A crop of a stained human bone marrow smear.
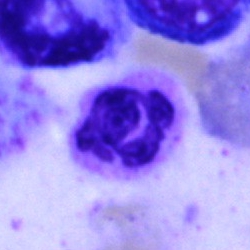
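Segmented neutrophil in a stained bone marrow smear (central cell). Its nucleus is irregular, with several lobe-like bulges along the edge, and a pale curved cleft runs into its right half. The chromatin is dark purple and coarsely clumped; the cytoplasm is pale pinkish-lilac.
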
